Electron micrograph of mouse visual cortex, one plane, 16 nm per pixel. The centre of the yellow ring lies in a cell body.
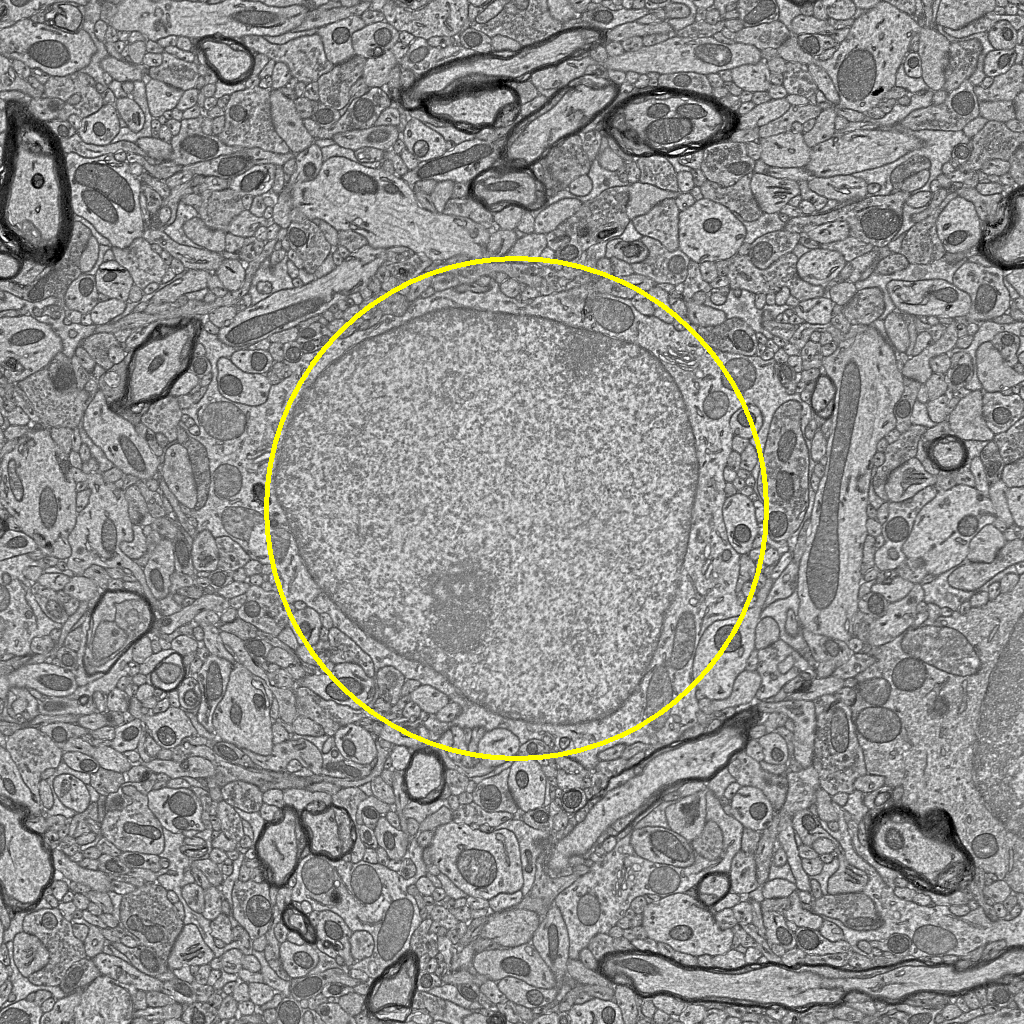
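Astrocyte, centre of the ring. Its nucleus lies whole inside the ring, rounded, its envelope running smoothly without deep infoldings. Off to the upper right of the nucleus there's a small stack of parallel membranes. No large dark dense bodies show in the cytoplasm.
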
